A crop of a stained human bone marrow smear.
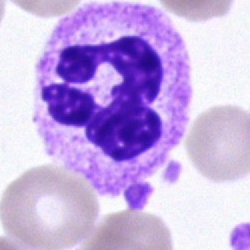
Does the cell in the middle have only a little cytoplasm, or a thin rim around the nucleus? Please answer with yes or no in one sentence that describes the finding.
No, there is abundant cytoplasm around the nucleus.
